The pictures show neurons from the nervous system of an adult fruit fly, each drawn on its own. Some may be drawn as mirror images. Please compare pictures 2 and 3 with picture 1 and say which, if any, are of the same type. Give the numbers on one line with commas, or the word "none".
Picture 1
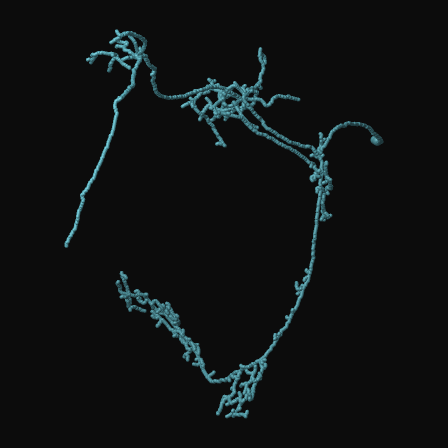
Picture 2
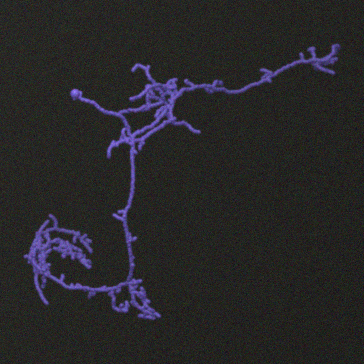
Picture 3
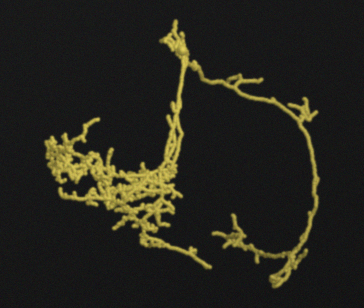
2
